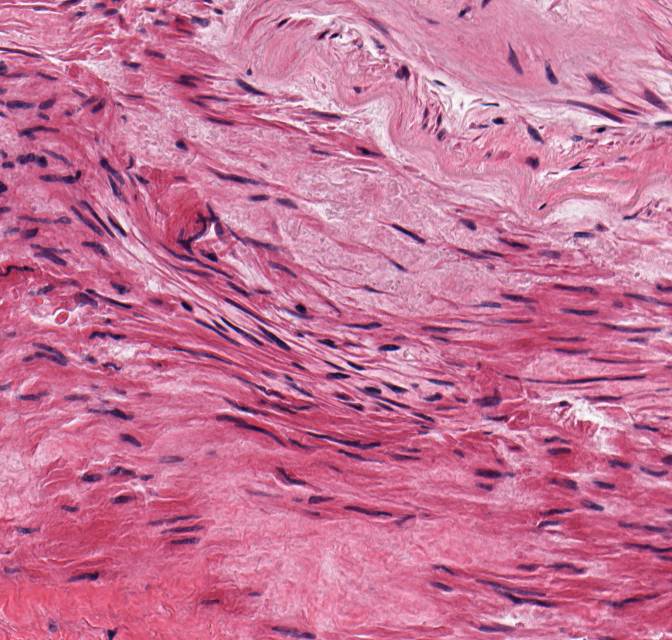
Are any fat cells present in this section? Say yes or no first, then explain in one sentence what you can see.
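No. No fat cells are present in the field.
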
